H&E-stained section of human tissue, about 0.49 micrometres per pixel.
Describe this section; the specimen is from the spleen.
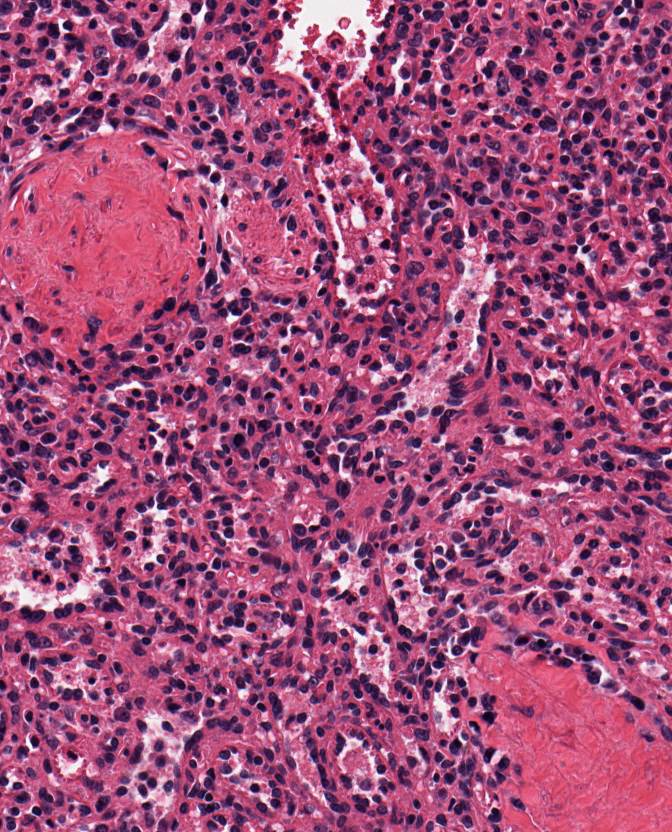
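Channels: thin-walled, with several holding loose rounded cells in their lumens. Packed cells: many have a round dark nucleus set toward one side of pink cytoplasm. Remaining item: a white empty space at the top centre edge.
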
